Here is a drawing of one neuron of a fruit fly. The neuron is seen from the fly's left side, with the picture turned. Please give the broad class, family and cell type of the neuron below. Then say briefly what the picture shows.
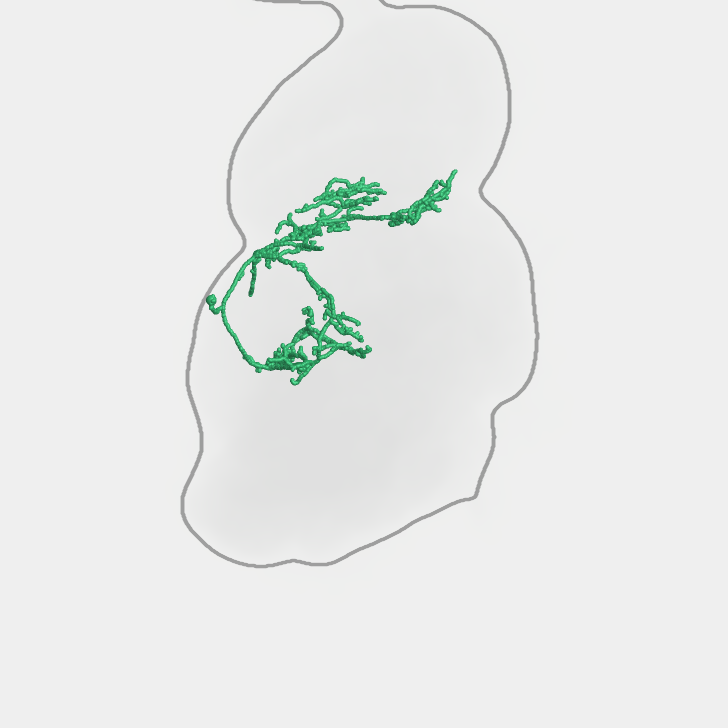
This is a visual projection neuron. Its family is hemilineage SLPpl1. The cell type is SLP250. The cell body can be seen on the left of the picture. In this view it is about as wide as it is tall.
